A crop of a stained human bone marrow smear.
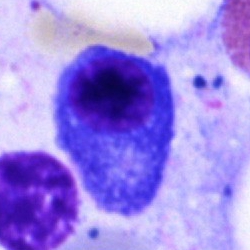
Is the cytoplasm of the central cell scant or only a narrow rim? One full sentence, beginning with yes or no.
No, the cytoplasm of this cell is abundant.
